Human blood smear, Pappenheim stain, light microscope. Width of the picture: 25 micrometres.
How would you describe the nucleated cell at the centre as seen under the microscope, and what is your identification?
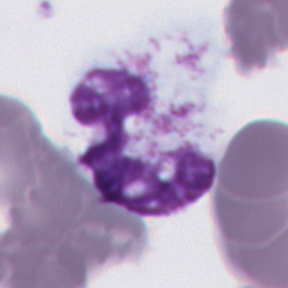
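The nuclear chromatin is dense and dark purple, with small pale clear spots lying within the dark mass. Pale, nearly colourless cytoplasm lies mostly to the upper right of the nucleus, where the cell border is indistinct and granules are scattered out beyond it. This is a segmented neutrophil.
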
